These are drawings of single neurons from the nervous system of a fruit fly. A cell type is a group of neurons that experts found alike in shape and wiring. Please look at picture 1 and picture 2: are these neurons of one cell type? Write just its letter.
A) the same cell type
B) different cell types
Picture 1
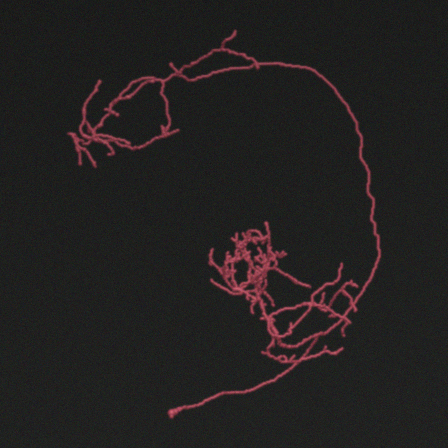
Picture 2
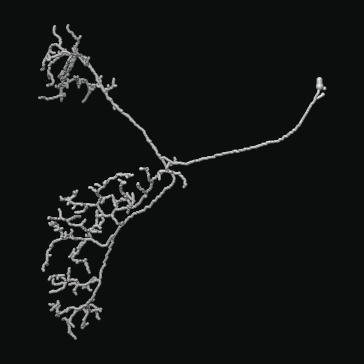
B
